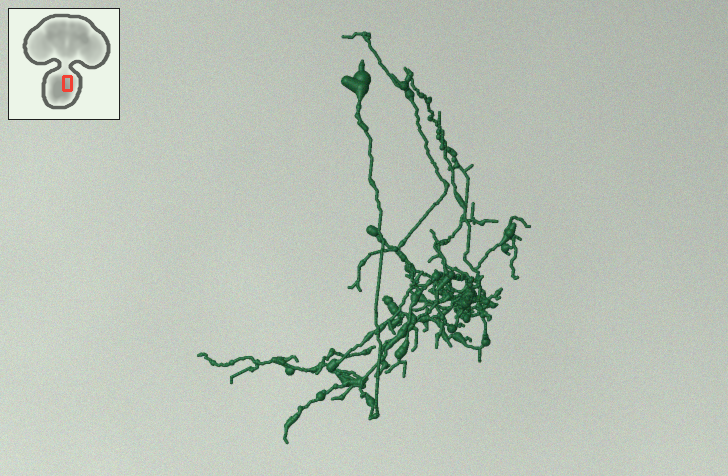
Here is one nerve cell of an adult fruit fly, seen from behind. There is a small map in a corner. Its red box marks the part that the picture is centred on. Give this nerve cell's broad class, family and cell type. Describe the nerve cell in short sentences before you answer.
The cell body can be seen at the top of the picture. The picture shows dozens of branch ends. It is a nerve-cord intrinsic neuron. The family is hemilineage 11B. Its cell type is IN11B021_d.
